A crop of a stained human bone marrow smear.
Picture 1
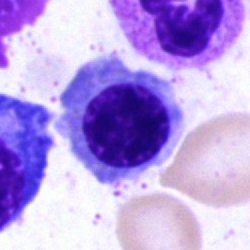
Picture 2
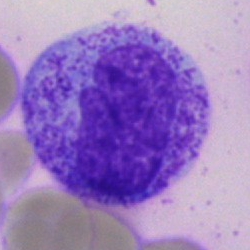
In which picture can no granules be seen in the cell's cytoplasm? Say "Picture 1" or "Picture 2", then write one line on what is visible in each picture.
Picture 1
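What picture 1 shows: The cytoplasm shows no granules.
What picture 2 shows: Numerous coarse dark purple granules fill the cytoplasm.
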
